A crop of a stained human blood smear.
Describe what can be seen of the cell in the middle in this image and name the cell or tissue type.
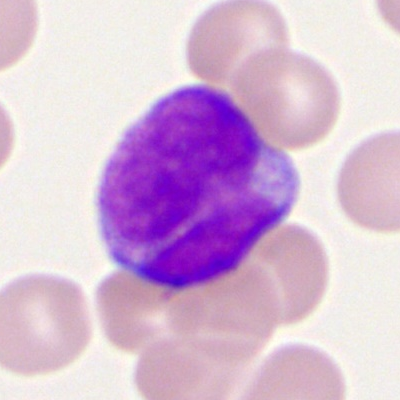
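Scant cytoplasm surrounds a nucleus occupying most of the cell. A thin pale fold-like line runs diagonally across the lower part of the nucleus. The cytoplasm shows no distinct coloured granules. The outline is rounded, with a few blunt corners and a smooth edge. This is a myeloblast.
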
